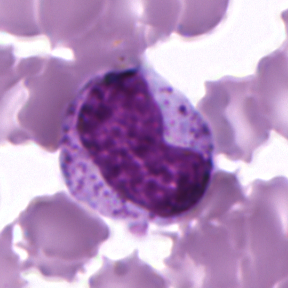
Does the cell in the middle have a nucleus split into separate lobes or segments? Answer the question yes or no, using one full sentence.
No, its nucleus is not lobed but a single compact round, oval or kidney-shaped mass.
